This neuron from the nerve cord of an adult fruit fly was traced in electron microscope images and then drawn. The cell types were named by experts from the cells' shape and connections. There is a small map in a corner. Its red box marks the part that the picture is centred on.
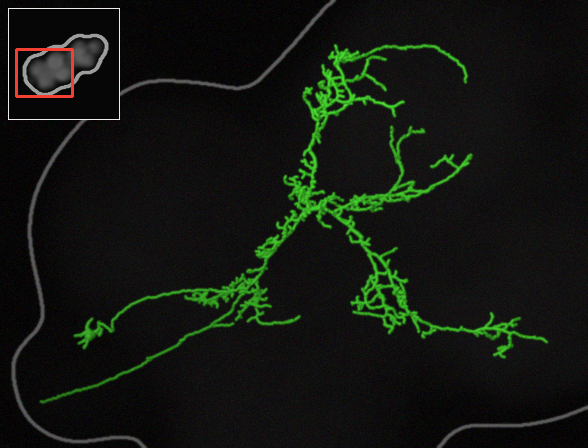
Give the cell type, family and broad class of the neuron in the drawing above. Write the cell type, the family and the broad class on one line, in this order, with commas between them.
AN08B061, hemilineage 08B, ascending neuron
